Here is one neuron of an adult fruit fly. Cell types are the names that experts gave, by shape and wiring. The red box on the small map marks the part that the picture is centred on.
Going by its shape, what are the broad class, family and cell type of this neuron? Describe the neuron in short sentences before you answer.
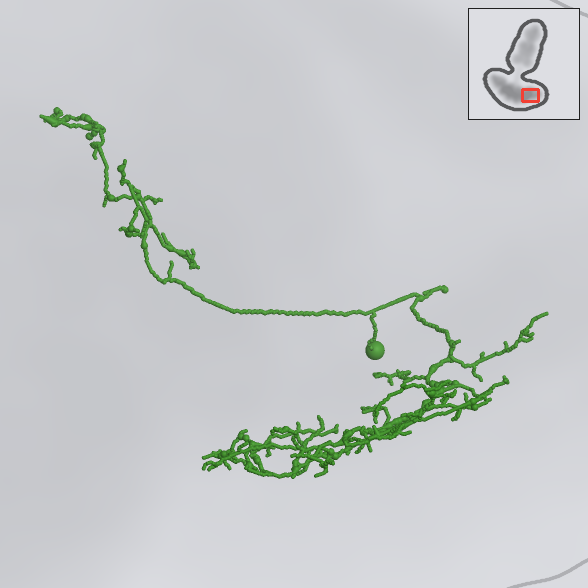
It is in the brain and does not reach the nerve cord. Dozens of branch ends can be seen. It is a visual projection neuron. The family is MeVP. Its cell type is MeVP14.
